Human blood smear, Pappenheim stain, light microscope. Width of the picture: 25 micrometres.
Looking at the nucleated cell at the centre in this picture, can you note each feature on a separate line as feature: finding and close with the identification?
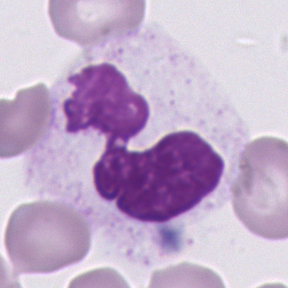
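Amount: plentiful cytoplasm forming a broad zone around the nucleus
Colour: pale greyish lilac cytoplasm
Granules: fine, small and purple, scattered through the cytoplasm
Nucleus: two large parts joined by a narrow neck
Name: segmented neutrophil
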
